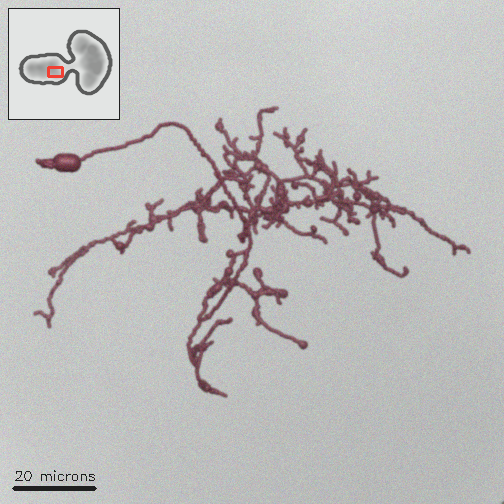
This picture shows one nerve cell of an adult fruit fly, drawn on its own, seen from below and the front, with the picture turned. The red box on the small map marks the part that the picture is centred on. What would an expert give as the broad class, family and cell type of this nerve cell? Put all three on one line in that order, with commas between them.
nerve-cord intrinsic neuron, hemilineage 14A, IN14A066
